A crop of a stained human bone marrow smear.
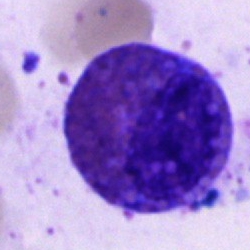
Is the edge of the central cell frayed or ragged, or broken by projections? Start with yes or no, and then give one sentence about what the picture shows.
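No. The cell has a round outline with a smooth edge.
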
